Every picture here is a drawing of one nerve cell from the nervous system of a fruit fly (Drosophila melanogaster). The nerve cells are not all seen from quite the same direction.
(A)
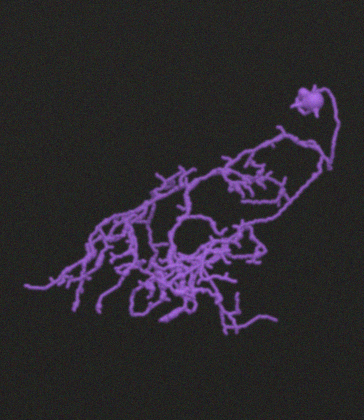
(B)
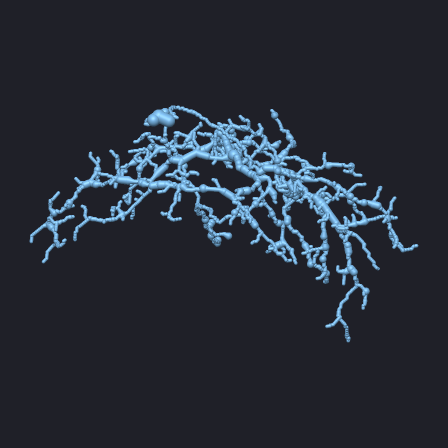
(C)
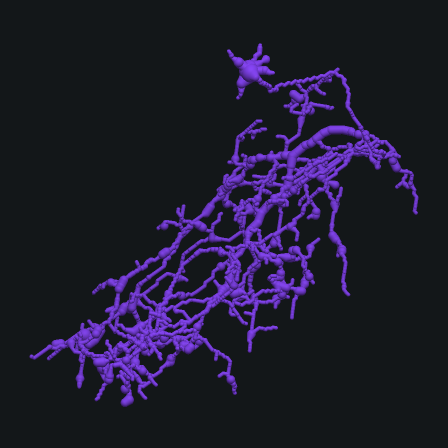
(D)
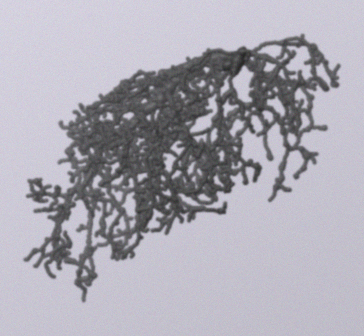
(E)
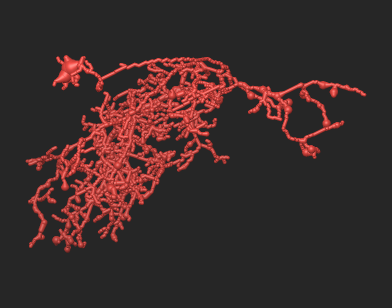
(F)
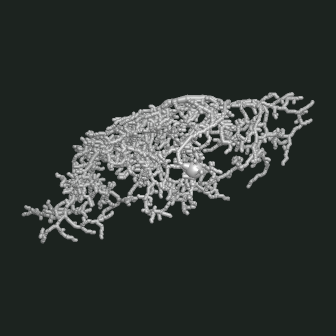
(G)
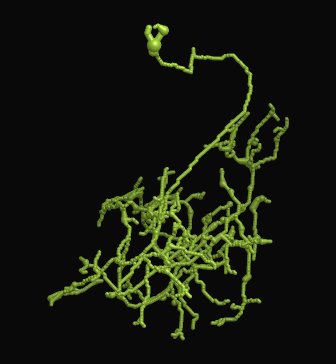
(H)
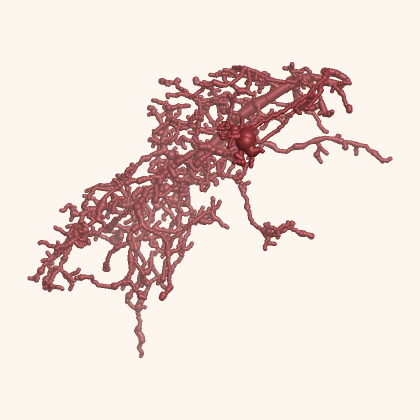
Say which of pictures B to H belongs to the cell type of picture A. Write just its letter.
C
